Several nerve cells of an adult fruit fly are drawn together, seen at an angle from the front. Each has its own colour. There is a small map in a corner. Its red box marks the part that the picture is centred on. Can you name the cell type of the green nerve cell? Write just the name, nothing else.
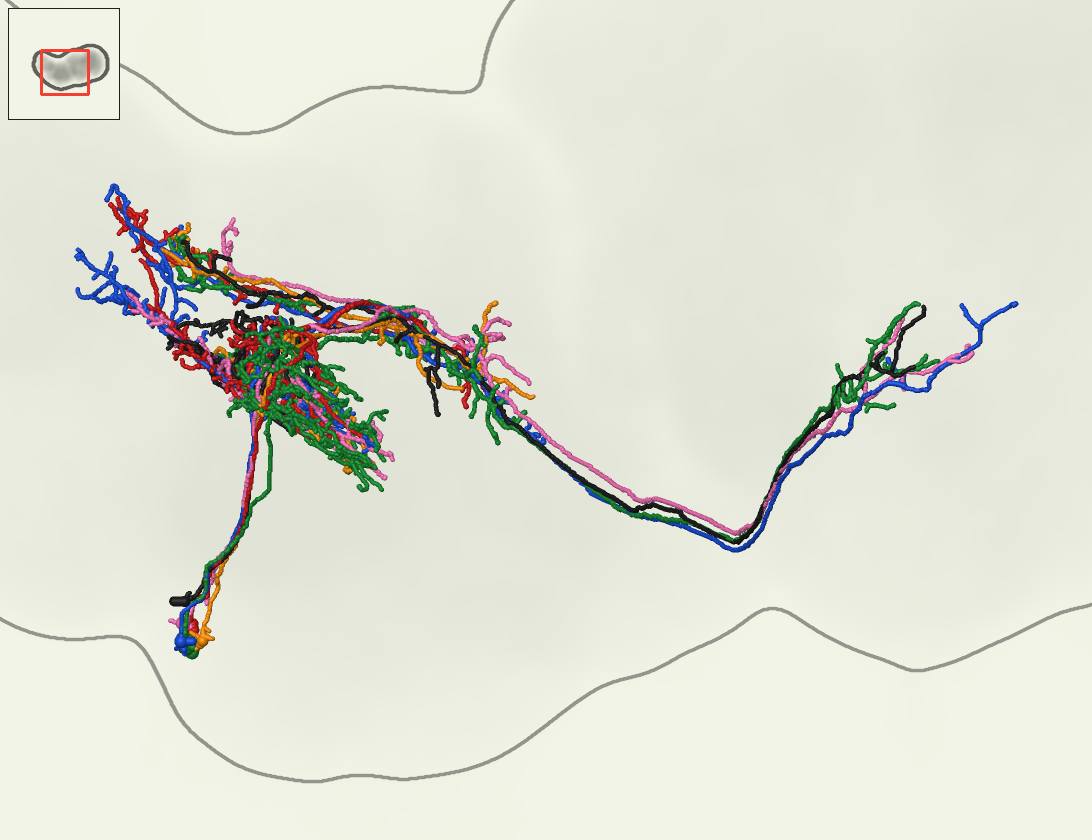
AN06A017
